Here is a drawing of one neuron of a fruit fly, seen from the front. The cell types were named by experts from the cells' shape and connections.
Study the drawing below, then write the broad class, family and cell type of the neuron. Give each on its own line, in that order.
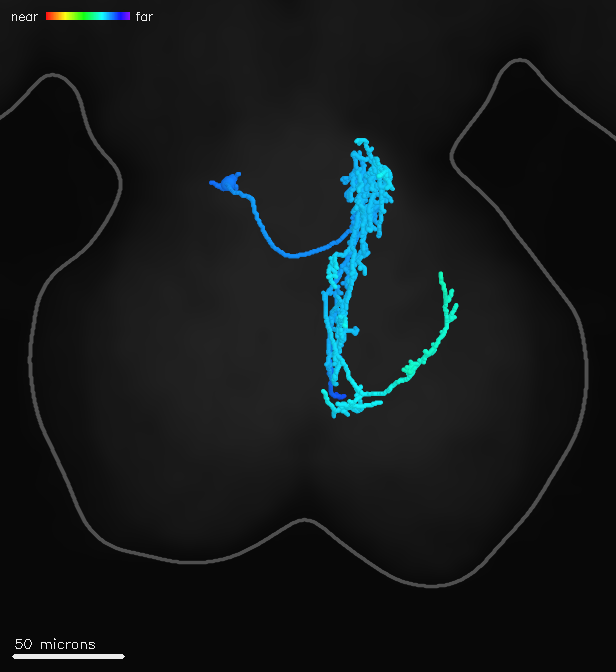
nerve-cord intrinsic neuron
hemilineage 14A
IN14A020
